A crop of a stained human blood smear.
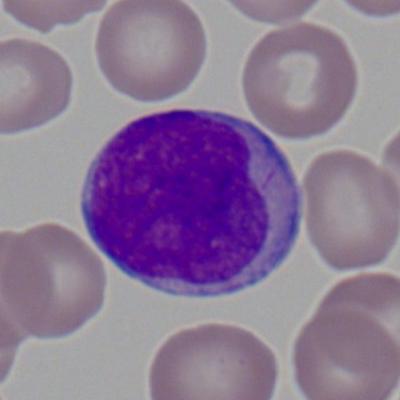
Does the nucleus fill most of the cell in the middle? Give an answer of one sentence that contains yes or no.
Yes, scant cytoplasm surrounds the nucleus of this cell.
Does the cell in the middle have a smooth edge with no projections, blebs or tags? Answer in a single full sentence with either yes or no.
Yes, the border of this cell is smooth and even.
